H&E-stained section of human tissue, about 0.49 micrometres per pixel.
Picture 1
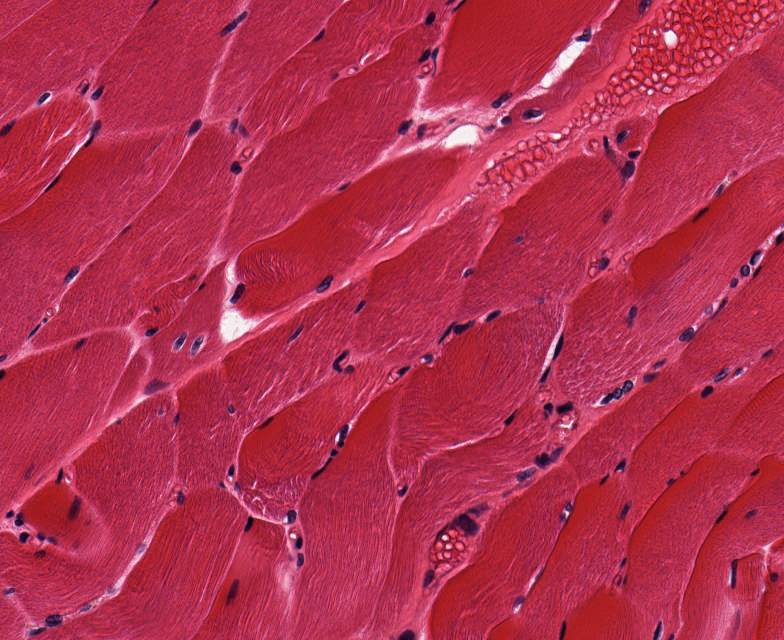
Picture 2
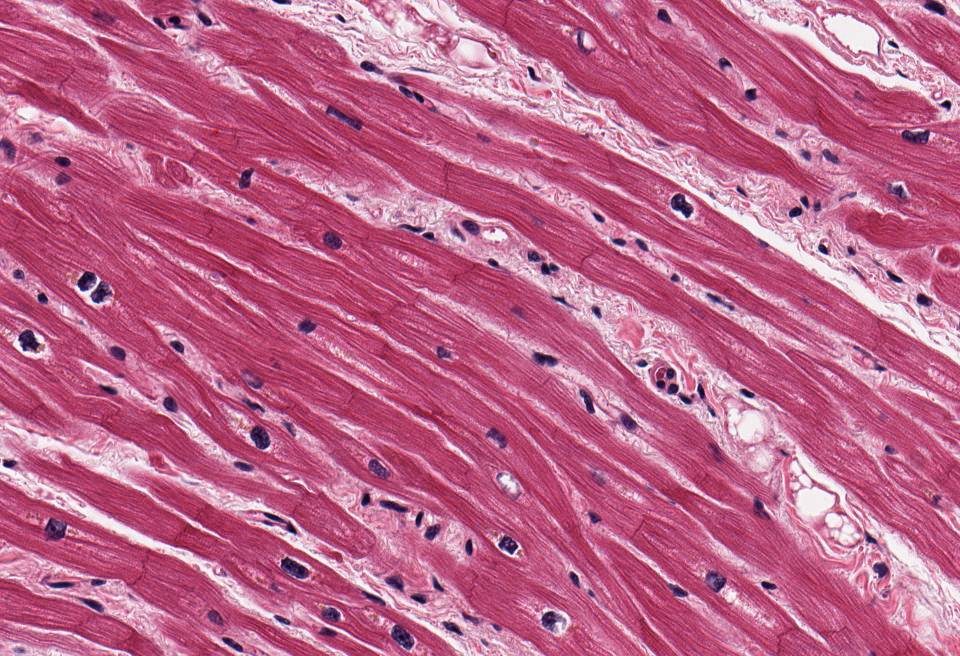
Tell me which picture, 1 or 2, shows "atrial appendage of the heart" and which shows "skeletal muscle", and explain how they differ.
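Here, picture 1 is skeletal muscle and picture 2 is the atrial appendage of the heart. The skeletal muscle fibres are dense red, with fine fibrillar lines and no vacuoles. A broader septum of connective tissue runs diagonally from centre-left toward the upper right, where it holds a vessel packed with red blood cells; a small vessel containing red blood cells lies between fibres at lower centre. In the atrial appendage, the cytoplasm is deep pink with fine lengthwise fibrillar lines, and the nuclei are oval and central in the fibres, several with a small pale clear zone around them. Thin dark lines, the intercalated discs, cross these fibres at intervals.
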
